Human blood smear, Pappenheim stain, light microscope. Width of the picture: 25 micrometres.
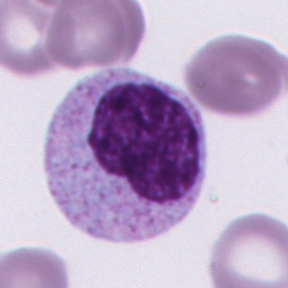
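Metamyelocyte: the nucleated cell at the centre. Its nucleus is one oval mass, not split into lobes, about 11 by 9 micrometres, and it sits off-centre toward the upper right. That leaves a wide rim of cytoplasm, broadest on the lower left, with fine reddish-purple granules scattered through it.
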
